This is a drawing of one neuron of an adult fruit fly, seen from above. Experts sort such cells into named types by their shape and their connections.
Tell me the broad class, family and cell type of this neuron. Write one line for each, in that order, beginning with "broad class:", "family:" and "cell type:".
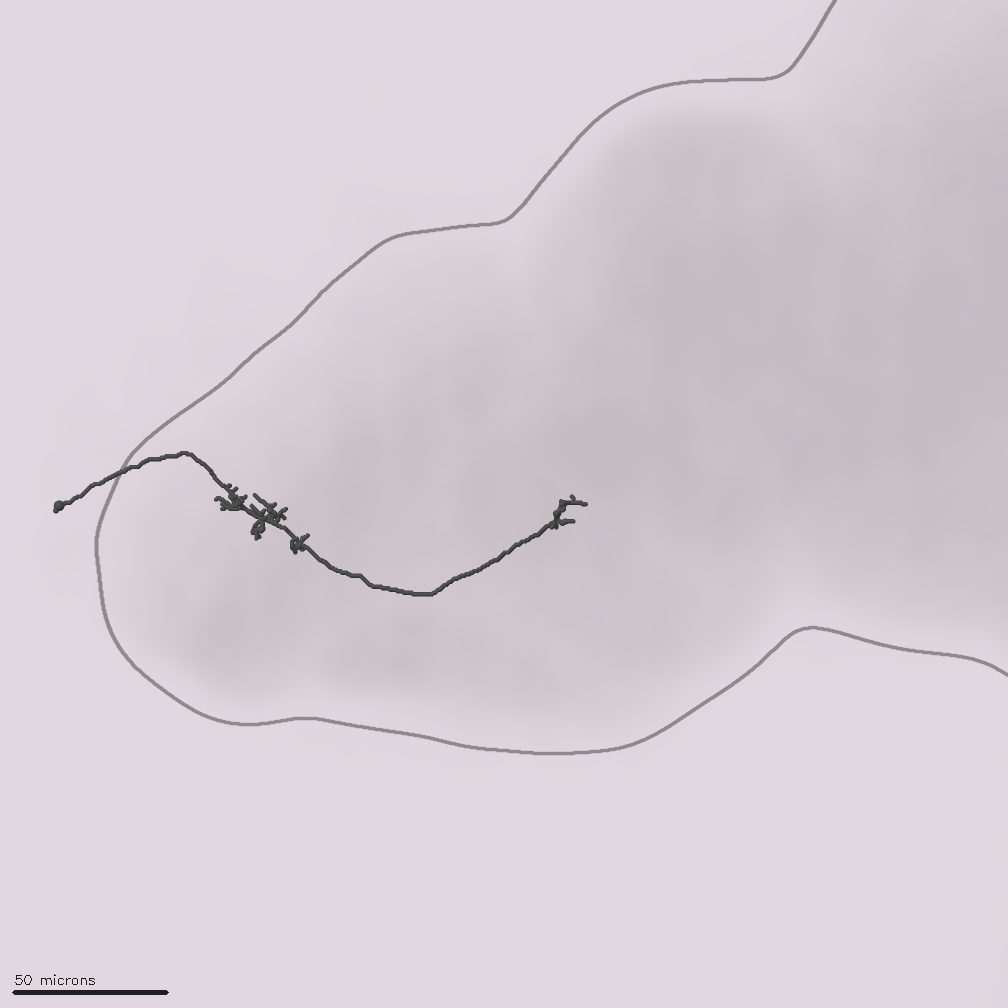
broad class: optic-lobe intrinsic neuron
family: Tm
cell type: Tm5b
